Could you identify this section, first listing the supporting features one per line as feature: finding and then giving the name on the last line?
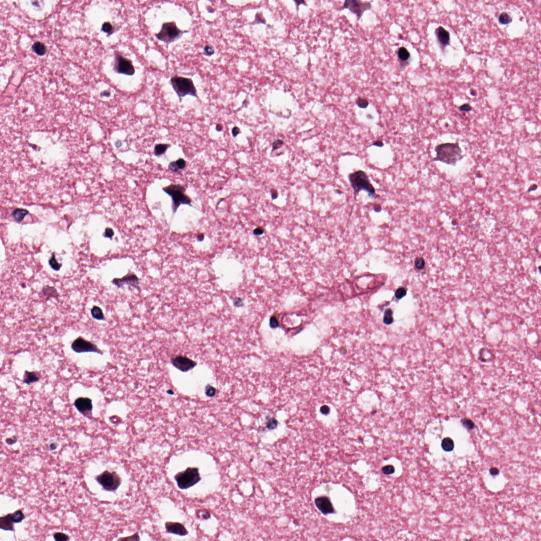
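Background: finely granular pink throughout
Arrangement: cells scattered singly, not in units
Absent: epithelium, glands, fat
Angular nuclei: many, dark and shrunken-looking, each within a clear empty space
Small nuclei: round, dark, little visible cytoplasm, scattered among the larger cells
Name: cerebral cortex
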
